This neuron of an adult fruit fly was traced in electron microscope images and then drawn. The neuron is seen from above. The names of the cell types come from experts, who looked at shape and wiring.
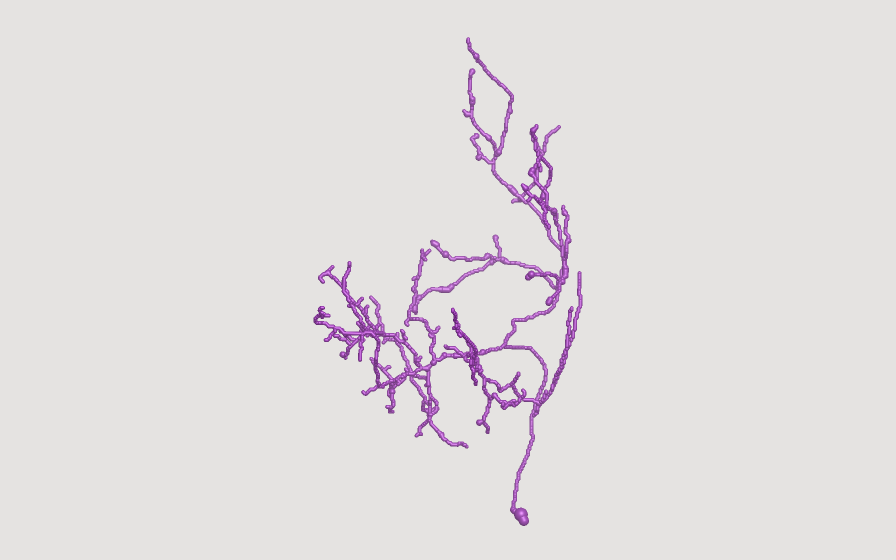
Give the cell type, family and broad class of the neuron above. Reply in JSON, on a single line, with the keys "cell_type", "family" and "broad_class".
{"cell_type": "IN01B034", "family": "hemilineage 01B", "broad_class": "nerve-cord intrinsic neuron"}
